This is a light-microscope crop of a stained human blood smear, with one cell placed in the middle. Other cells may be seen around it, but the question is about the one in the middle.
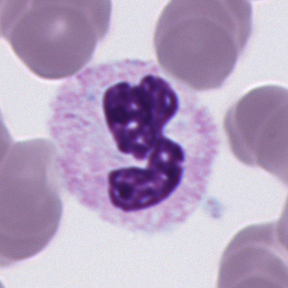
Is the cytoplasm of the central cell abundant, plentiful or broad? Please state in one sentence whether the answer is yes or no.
Yes, the cell has plenty of cytoplasm around its nucleus.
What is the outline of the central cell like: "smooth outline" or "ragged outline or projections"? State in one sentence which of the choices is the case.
This cell's outline is not rough but smooth.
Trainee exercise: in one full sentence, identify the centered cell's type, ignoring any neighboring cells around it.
Seen at the centre of the crop is a segmented neutrophil.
